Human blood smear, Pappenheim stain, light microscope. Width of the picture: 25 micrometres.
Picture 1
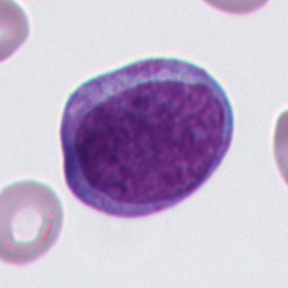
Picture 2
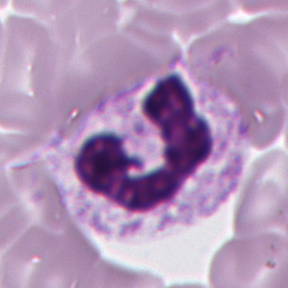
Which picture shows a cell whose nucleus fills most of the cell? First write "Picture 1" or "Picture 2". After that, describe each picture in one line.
Picture 1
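In picture 1: The cytoplasm forms only a narrow rim around the nucleus.
In picture 2: The cytoplasm is abundant and pale pinkish-lilac.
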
